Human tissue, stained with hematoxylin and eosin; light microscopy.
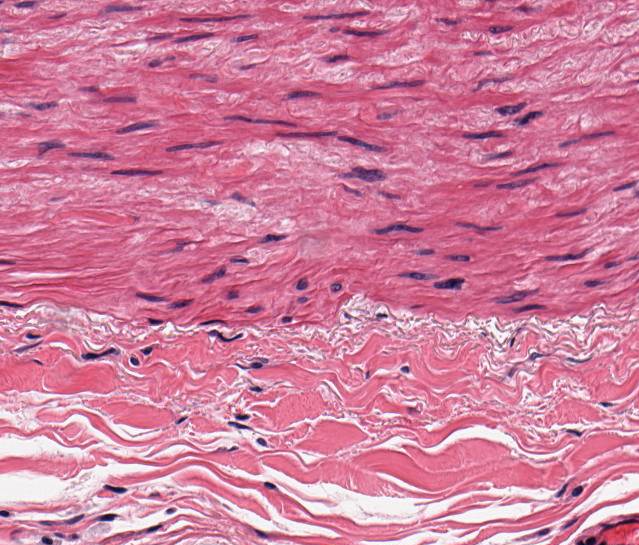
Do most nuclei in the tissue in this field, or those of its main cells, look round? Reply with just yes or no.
No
